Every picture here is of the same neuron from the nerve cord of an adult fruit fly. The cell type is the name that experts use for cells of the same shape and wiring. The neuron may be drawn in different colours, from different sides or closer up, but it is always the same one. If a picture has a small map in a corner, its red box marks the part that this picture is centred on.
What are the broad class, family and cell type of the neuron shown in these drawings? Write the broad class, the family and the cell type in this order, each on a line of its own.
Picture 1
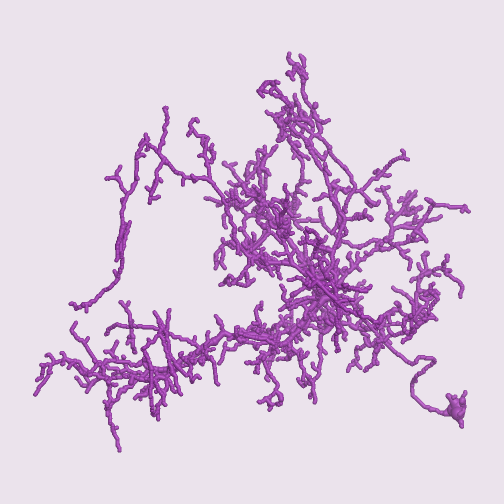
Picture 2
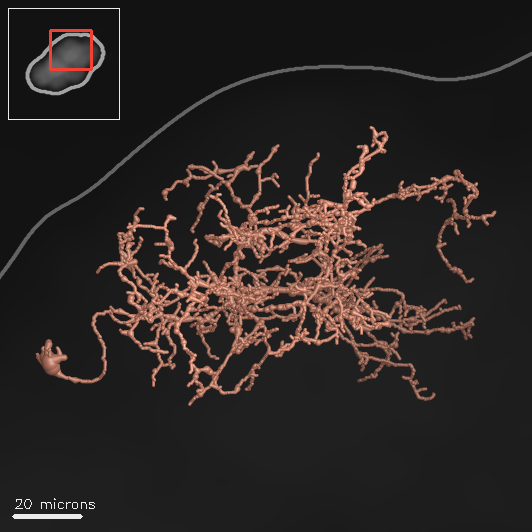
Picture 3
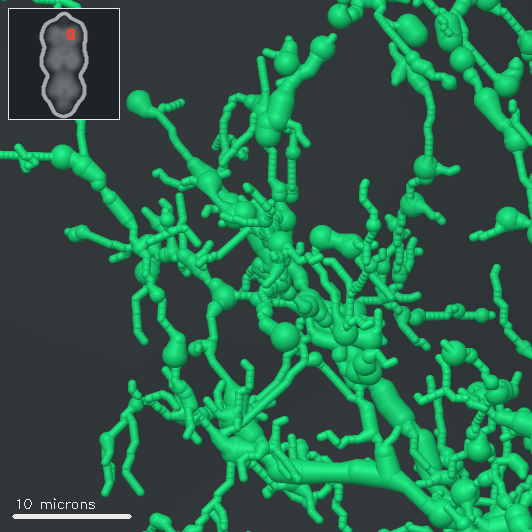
nerve-cord intrinsic neuron
hemilineage 21A
IN21A020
